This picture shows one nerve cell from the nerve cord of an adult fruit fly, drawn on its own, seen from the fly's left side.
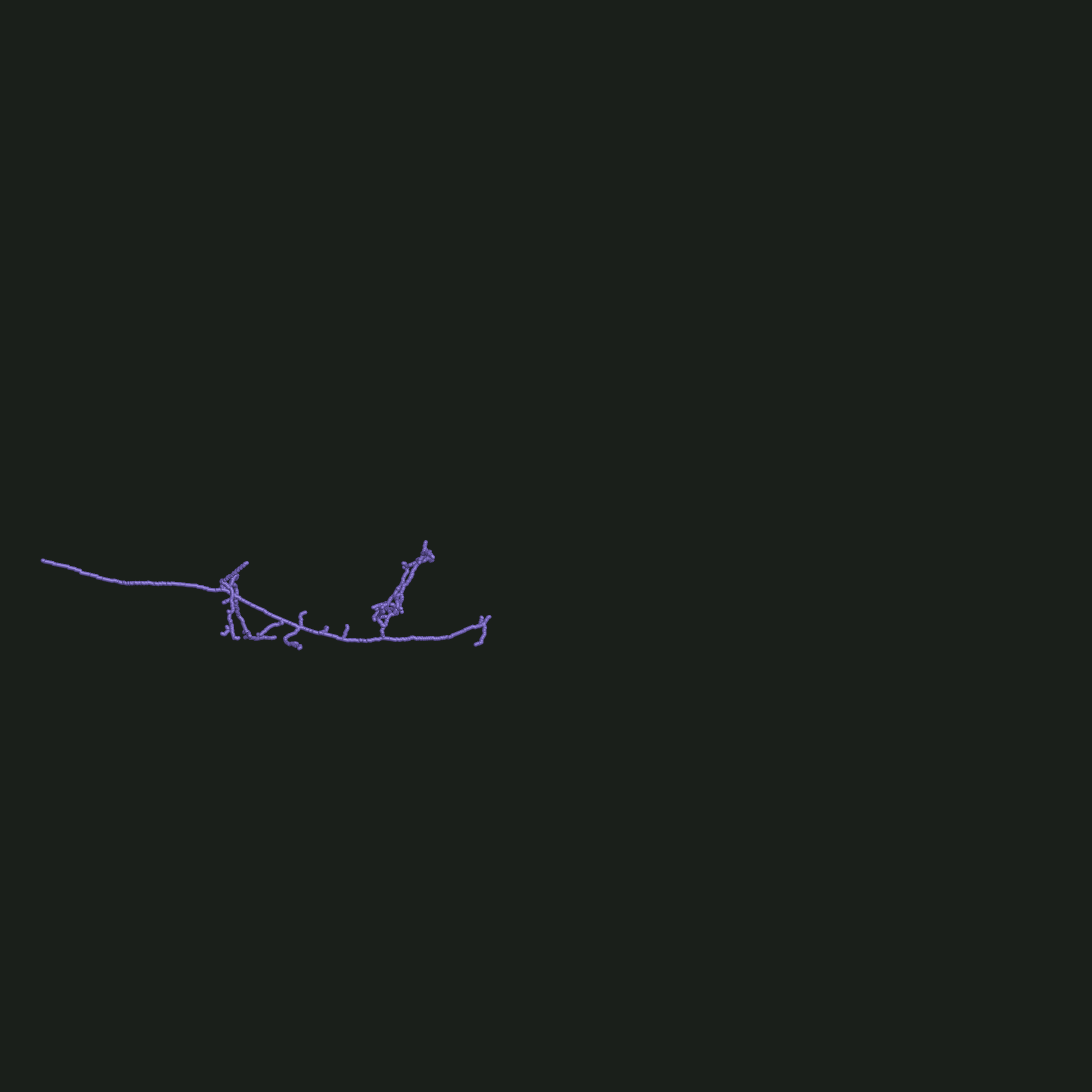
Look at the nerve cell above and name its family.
hemilineage 17A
